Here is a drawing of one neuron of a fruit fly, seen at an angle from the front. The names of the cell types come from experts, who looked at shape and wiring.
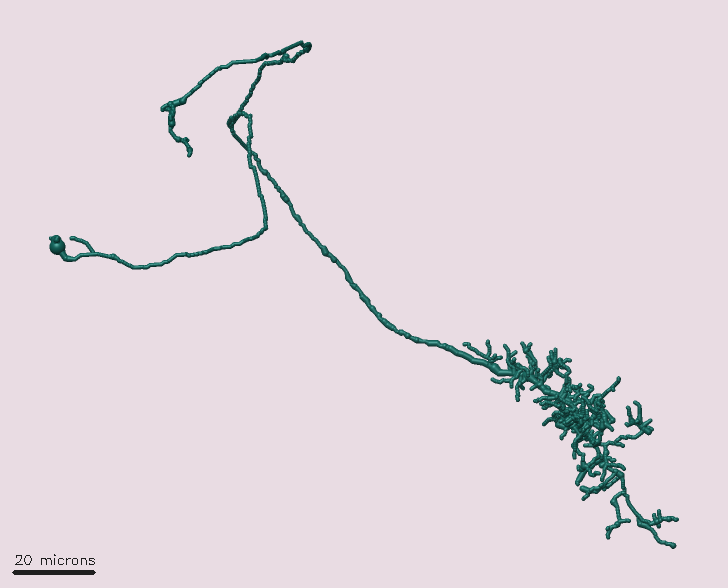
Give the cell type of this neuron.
PLP009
